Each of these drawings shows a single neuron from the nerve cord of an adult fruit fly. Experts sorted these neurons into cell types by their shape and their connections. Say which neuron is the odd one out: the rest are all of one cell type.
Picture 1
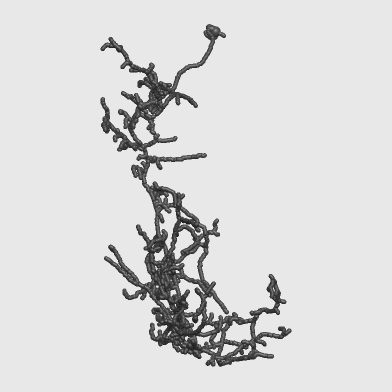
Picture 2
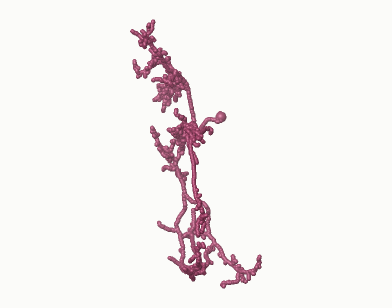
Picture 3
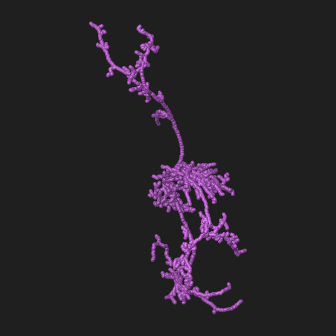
3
